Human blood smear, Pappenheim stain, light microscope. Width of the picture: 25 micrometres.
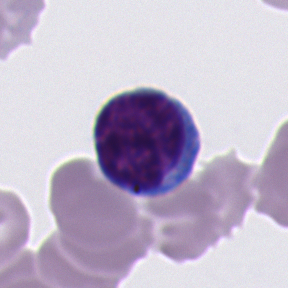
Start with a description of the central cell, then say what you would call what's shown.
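Measuring about 10 micrometres across, the cell is mostly nucleus, with only a narrow rim of cytoplasm left around it. Dense, coarsely clumped chromatin stains the nucleus dark purple. The cytoplasm is blue and is widest as a crescent on the right side of the cell. The cell is a typical lymphocyte.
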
